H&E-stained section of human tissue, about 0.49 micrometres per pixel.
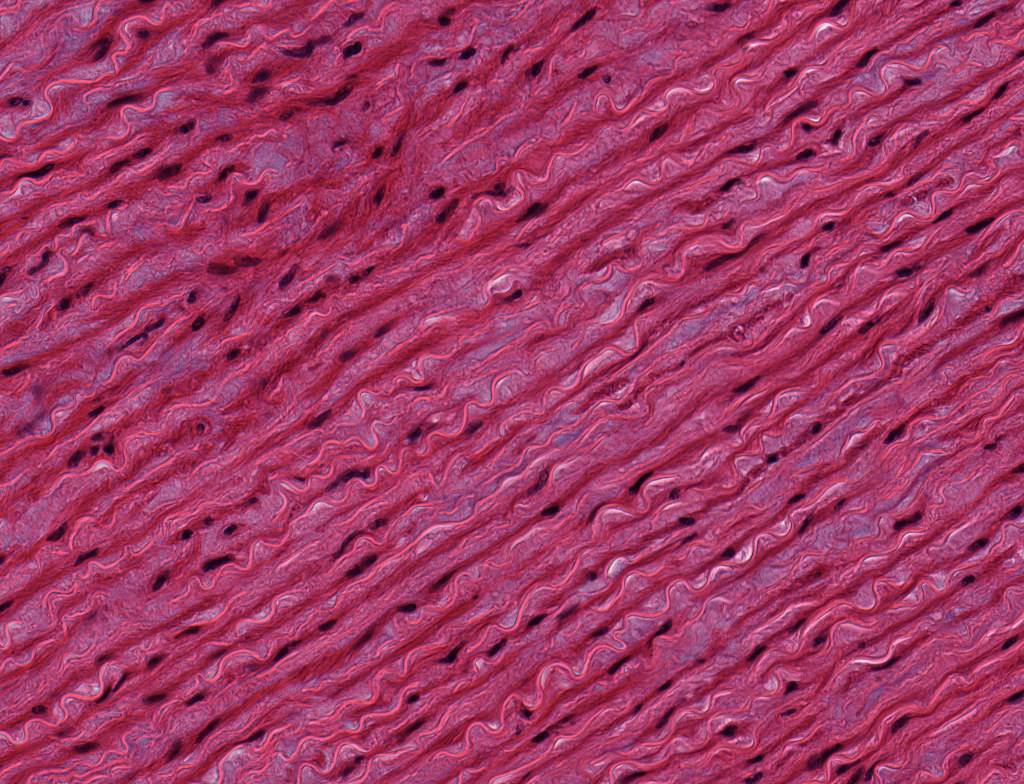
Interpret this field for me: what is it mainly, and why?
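The field shows the tunica media of an artery. The whole field is parallel layers running diagonally from lower left to upper right, dark elongated nuclei lying between the wavy fibres with long axes parallel to the layers.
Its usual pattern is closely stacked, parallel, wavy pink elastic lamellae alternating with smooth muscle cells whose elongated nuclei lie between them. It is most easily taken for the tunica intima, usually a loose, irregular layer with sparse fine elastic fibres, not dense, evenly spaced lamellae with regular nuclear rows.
Pale bluish-purple material fills the spaces between the pink fibres.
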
